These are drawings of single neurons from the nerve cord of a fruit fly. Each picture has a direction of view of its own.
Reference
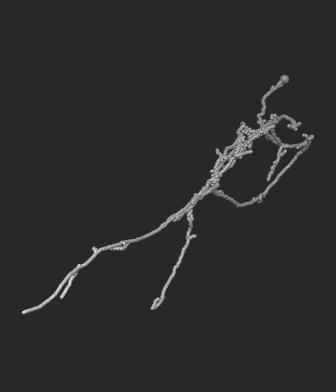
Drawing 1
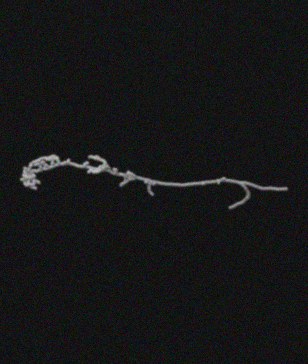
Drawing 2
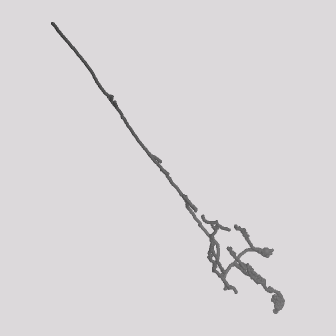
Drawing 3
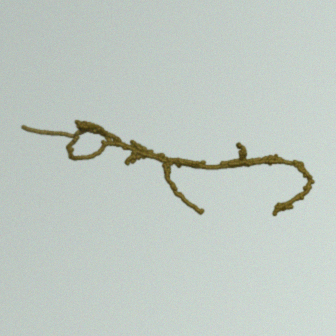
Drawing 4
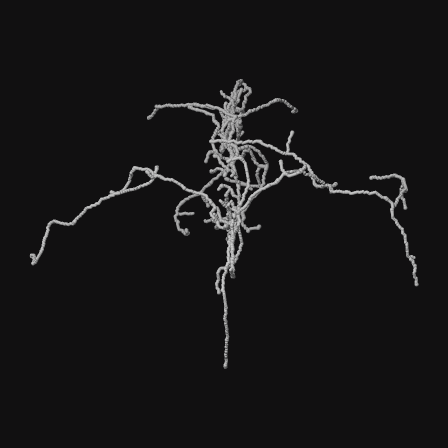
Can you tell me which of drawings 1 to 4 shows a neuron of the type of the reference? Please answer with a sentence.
The neuron in drawing 2 is of the same cell type.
